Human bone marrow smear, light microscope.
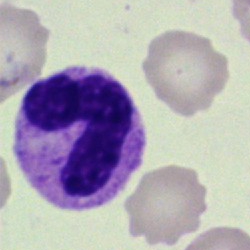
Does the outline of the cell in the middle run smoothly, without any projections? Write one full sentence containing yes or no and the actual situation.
Yes, the edge of the cell is even, with no ragged parts or projections.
